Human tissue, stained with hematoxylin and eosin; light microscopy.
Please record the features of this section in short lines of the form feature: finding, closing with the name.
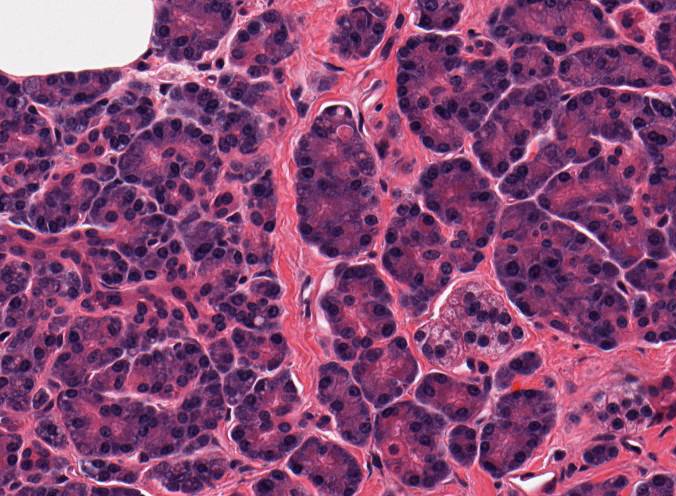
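Acinar cell nuclei: round, basal, towards the outer edge of each acinus.
Acinar cell cytoplasm: deep purple basally, pinker apically.
Acinar lumina: tiny, mostly inconspicuous.
Central septum: a few small slit-like spaces lined by flat cells.
Organ: pancreas.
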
